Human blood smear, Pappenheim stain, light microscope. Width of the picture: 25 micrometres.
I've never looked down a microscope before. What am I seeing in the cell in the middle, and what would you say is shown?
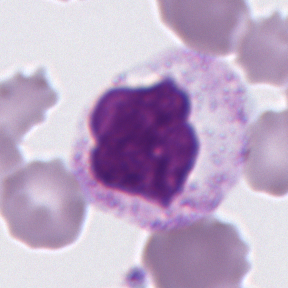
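The nucleus is one mass with an irregular, notched outline, not divided into separate lobes. Its chromatin stains a dense dark purple. The very pale greyish-lilac cytoplasm holds fine purple granules scattered throughout. The cell is a segmented neutrophil.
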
